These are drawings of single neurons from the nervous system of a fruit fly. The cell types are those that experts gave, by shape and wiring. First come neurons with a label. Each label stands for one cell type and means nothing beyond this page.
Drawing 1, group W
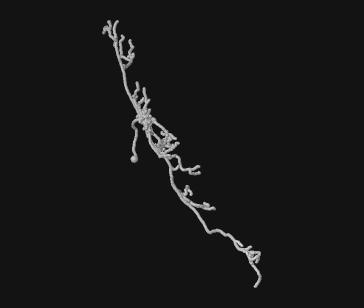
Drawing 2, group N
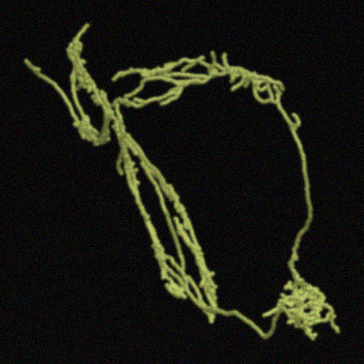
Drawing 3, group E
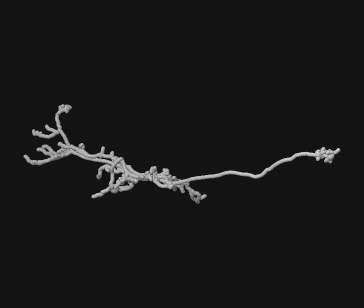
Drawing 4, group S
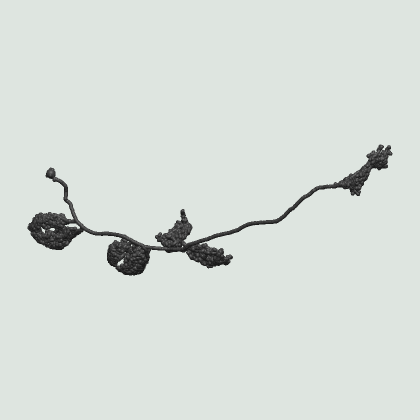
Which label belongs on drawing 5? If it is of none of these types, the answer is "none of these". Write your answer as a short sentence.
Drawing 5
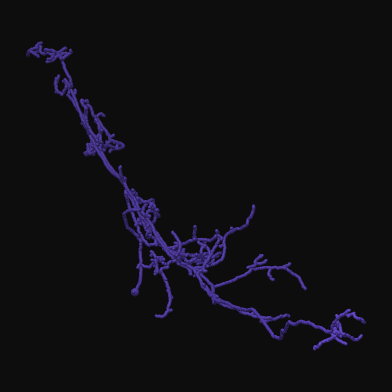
It belongs to group E.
